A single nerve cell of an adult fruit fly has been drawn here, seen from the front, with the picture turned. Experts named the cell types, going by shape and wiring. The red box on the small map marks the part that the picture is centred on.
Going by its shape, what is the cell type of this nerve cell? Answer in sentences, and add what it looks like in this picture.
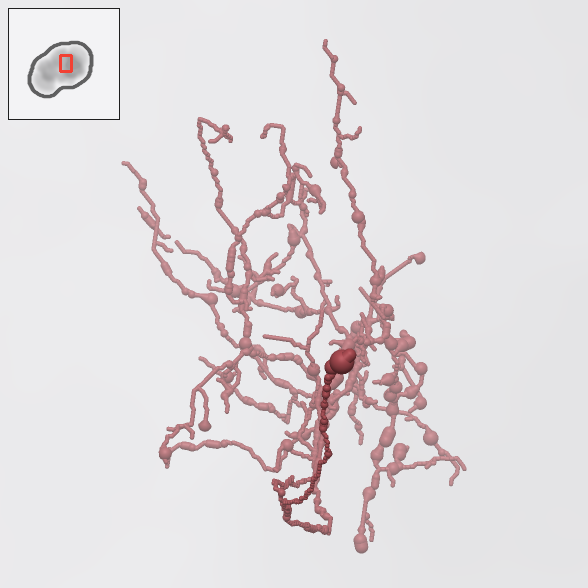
The cell type is WED042. This is a central-brain intrinsic neuron. The cell body can be seen in the middle of the picture. The picture shows dozens of branch ends.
